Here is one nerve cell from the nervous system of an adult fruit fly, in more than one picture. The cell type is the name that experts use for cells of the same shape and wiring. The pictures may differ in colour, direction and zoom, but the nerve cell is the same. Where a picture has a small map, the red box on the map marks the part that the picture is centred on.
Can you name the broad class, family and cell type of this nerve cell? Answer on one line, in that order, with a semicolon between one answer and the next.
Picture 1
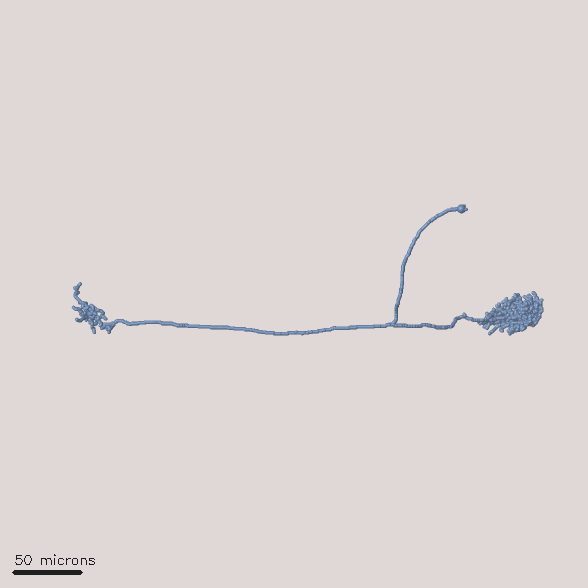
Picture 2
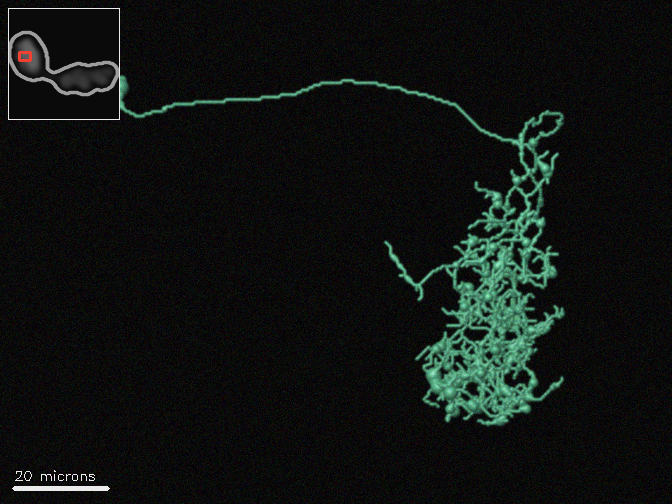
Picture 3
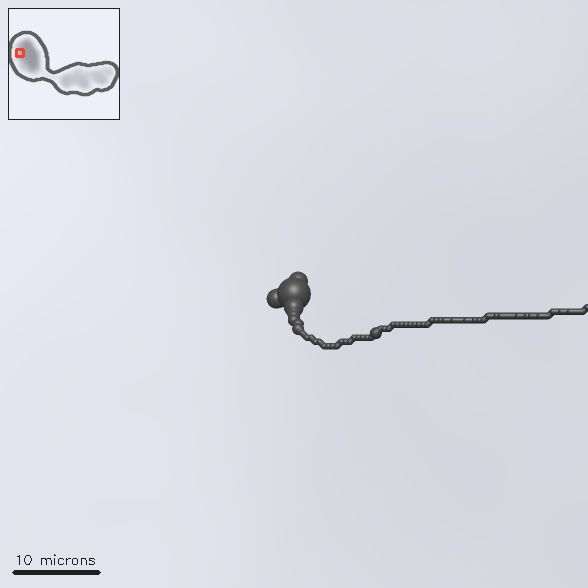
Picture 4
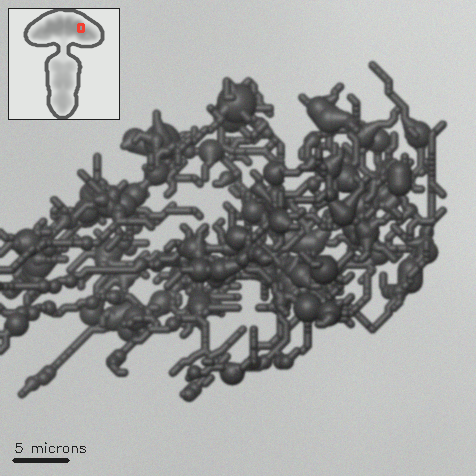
central-brain intrinsic neuron; hemilineage VLPa2; PVLP036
